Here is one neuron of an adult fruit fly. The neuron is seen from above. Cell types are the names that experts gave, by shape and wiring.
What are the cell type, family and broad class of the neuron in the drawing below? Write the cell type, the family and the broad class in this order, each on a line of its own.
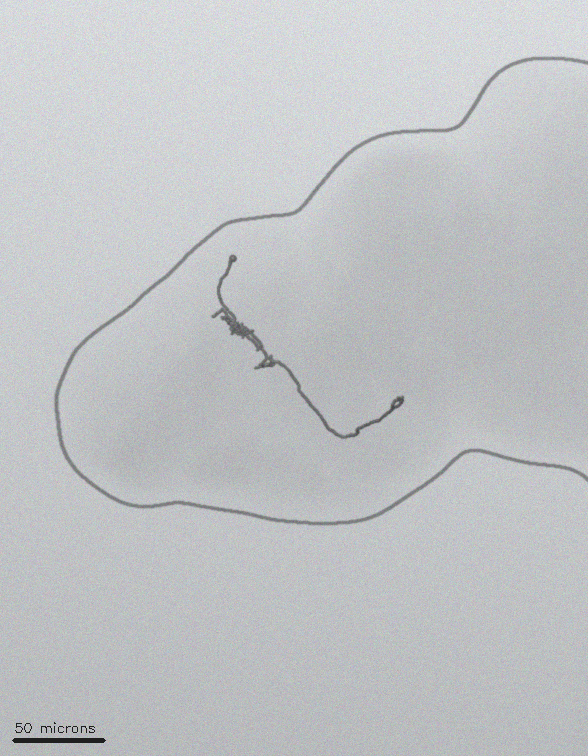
Tm20
Tm
optic-lobe intrinsic neuron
